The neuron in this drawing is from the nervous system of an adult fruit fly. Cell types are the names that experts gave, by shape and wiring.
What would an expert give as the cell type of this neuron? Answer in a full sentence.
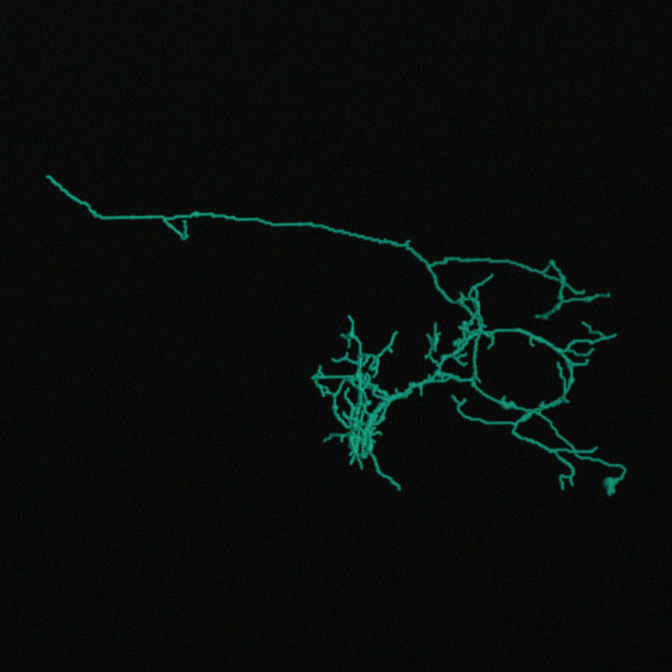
The cell type is IN10B031.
